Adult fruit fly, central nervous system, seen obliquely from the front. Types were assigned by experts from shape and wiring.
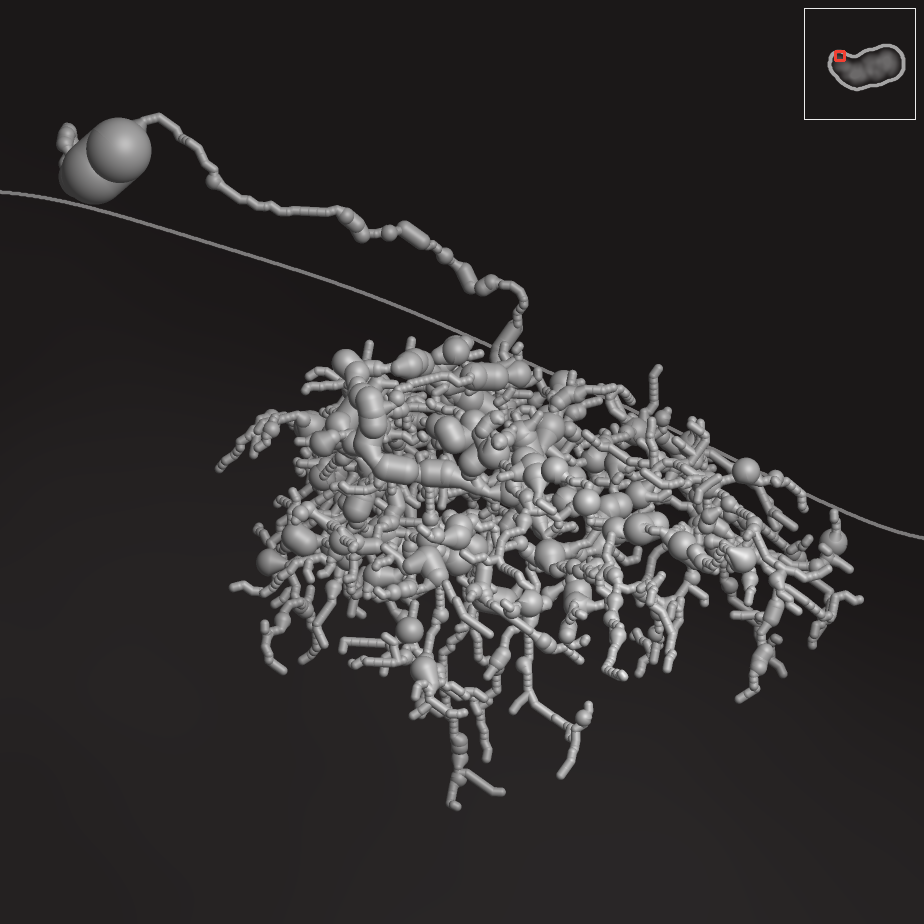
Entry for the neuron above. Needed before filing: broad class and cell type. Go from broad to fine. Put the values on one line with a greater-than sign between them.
nerve-cord intrinsic neuron > INXXX309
